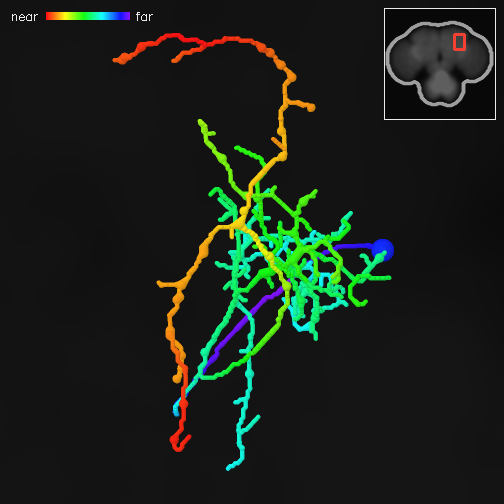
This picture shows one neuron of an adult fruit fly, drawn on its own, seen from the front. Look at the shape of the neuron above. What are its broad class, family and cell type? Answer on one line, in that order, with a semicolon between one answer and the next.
central-brain intrinsic neuron; hemilineage VLPp&l1_anterior; LHPV2e1_a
